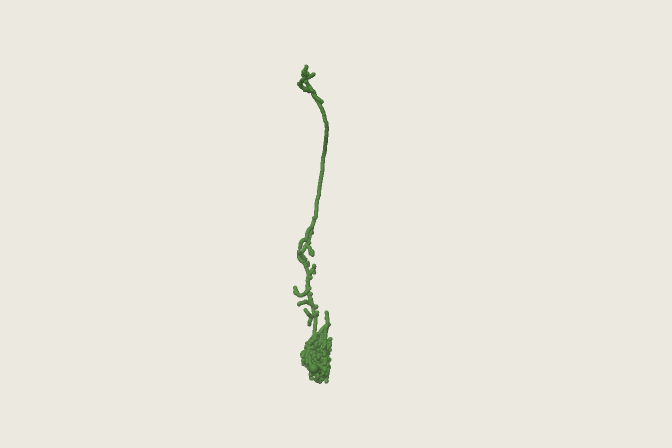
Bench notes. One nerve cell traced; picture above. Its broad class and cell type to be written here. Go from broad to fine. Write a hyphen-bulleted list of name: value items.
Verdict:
- broad class: ascending neuron
- cell type: ANXXX037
